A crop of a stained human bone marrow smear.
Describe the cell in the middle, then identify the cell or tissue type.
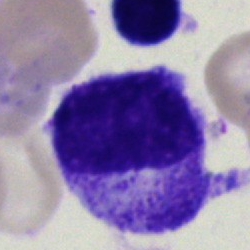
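You'll see the outline is roughly round, a bit ragged at the edge, with a granular projection sticking out at the lower right. Most of the cytoplasm sits below the nucleus, in the lower part of the cell. The chromatin looks dense and stains dark purple. So that one's a promyelocyte.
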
